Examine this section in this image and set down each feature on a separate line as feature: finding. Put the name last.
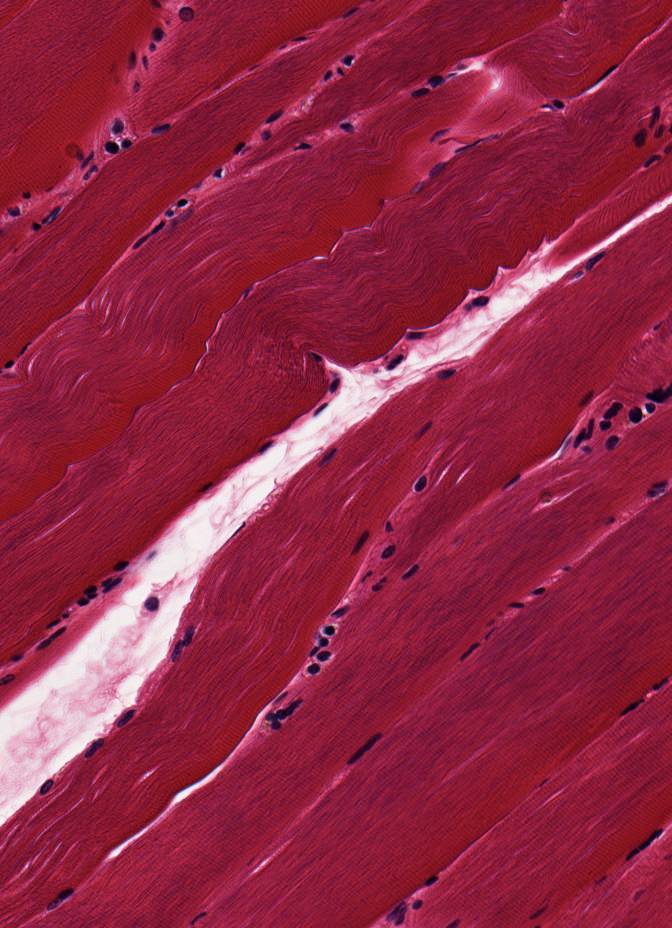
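Nuclei: dark, flattened, at fibre edges, not central
Cytoplasm: deep, even red-pink
Glands and epithelium: none in the field
Folding: wavy folds in upper left fibres
Name: skeletal muscle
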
